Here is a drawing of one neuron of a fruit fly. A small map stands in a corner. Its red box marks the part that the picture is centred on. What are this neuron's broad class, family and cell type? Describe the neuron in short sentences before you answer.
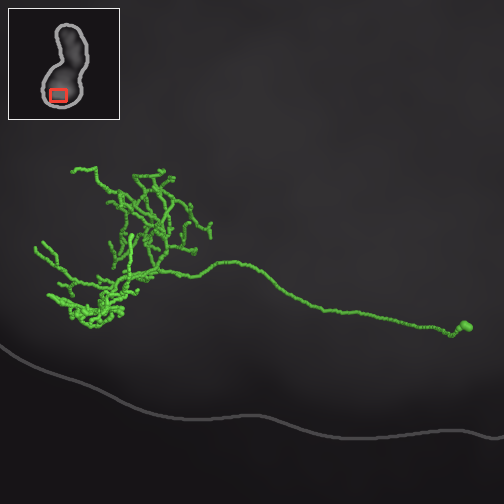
In this view it is more than twice as wide as it is tall. Its broad class is central-brain intrinsic neuron. The family is hemilineage LHa2. Its cell type is LHAV2a5.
